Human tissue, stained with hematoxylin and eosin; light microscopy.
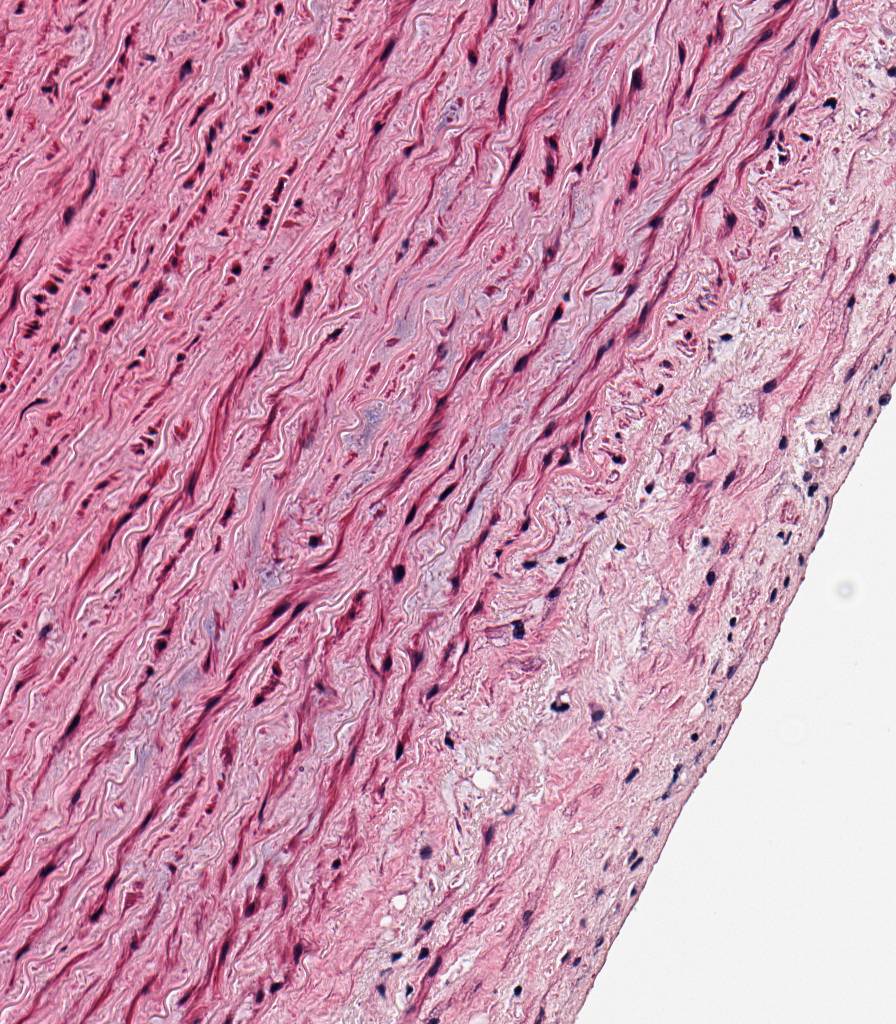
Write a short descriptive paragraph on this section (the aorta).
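Dark, elongated, spindle-shaped nuclei lie parallel to the fibres. A band of paler, looser, less orderly tissue runs along the right side next to the free edge; its nuclei are fewer and more scattered than in the fibrous area to the left.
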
